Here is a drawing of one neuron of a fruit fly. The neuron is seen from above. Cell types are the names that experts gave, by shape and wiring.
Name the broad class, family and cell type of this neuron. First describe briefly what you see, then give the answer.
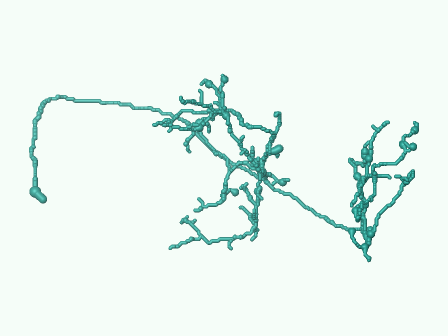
Its cell body lies on the left of the picture. Dozens of branch ends can be seen. Its broad class is central-brain intrinsic neuron. Its family is hemilineage VLPp&l1_anterior. Its cell type is LHPV2c5.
